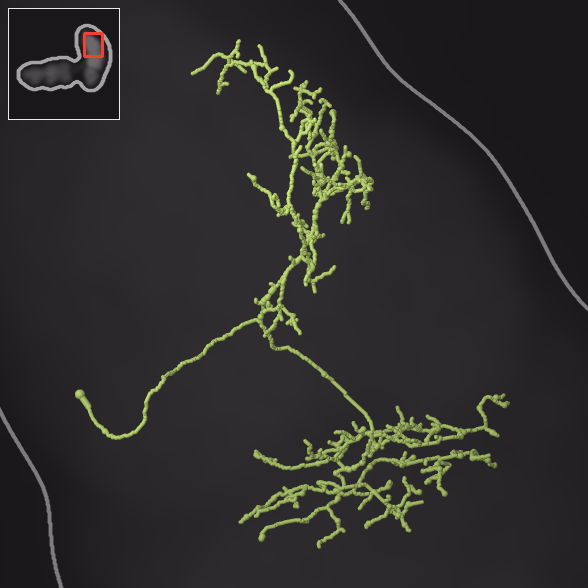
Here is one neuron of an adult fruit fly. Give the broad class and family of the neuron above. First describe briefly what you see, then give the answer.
It is in the brain and does not reach the nerve cord. The picture shows dozens of branch ends. Its broad class is central-brain intrinsic neuron. Its family is hemilineage DM3_dorso_medial.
